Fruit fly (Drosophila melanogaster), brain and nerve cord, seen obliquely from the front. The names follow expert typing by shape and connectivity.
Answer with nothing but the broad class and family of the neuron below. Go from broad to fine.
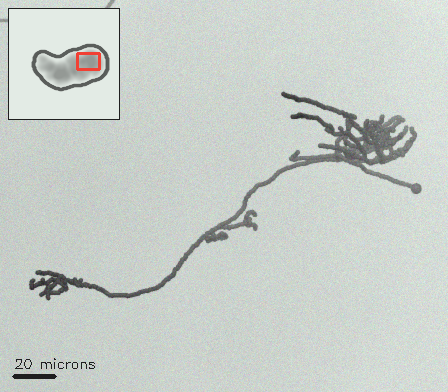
central-brain intrinsic neuron; hemilineage AOTUv4_dorsal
